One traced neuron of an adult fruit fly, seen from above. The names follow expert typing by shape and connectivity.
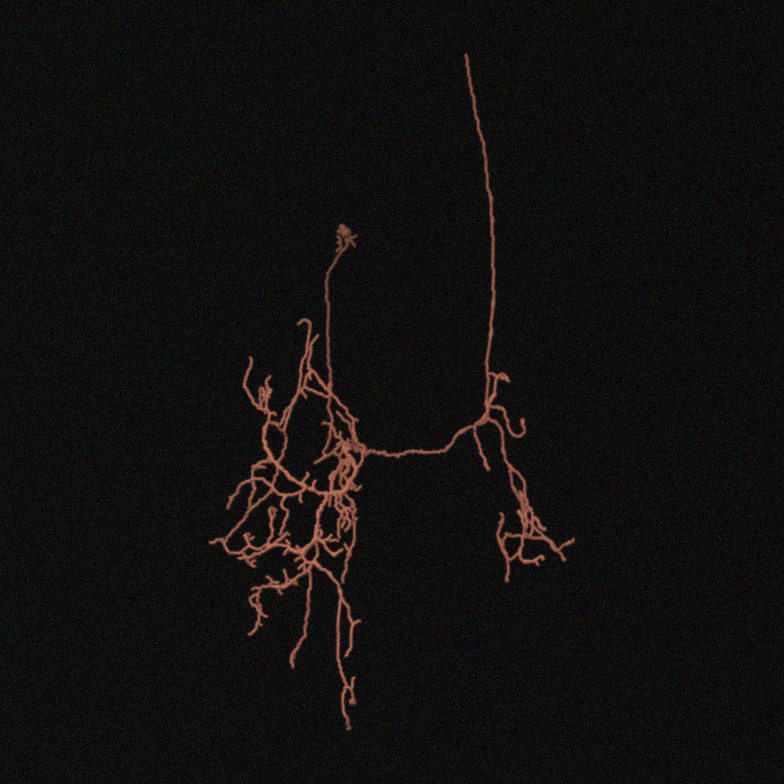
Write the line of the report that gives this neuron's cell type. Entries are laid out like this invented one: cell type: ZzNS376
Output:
cell type: AN07B049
